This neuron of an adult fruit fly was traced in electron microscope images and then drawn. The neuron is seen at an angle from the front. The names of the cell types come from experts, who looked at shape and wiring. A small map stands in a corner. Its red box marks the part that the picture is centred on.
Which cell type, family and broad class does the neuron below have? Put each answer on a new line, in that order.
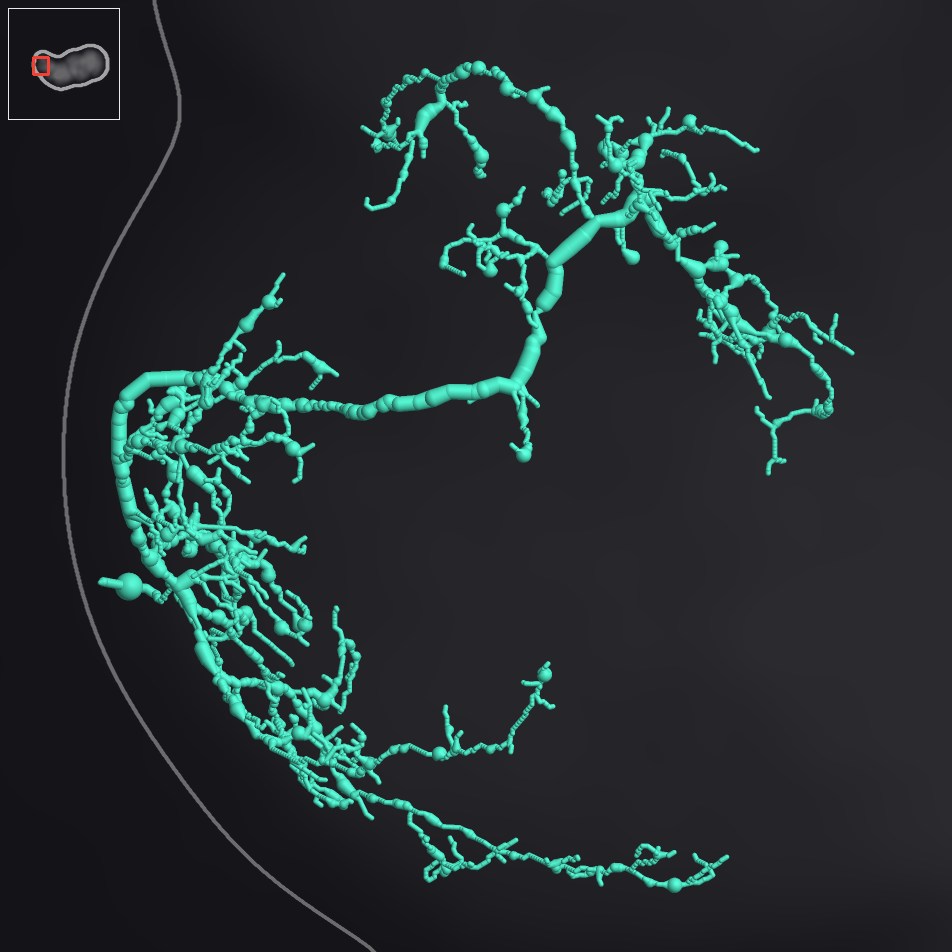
IN13A028
hemilineage 13A
nerve-cord intrinsic neuron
